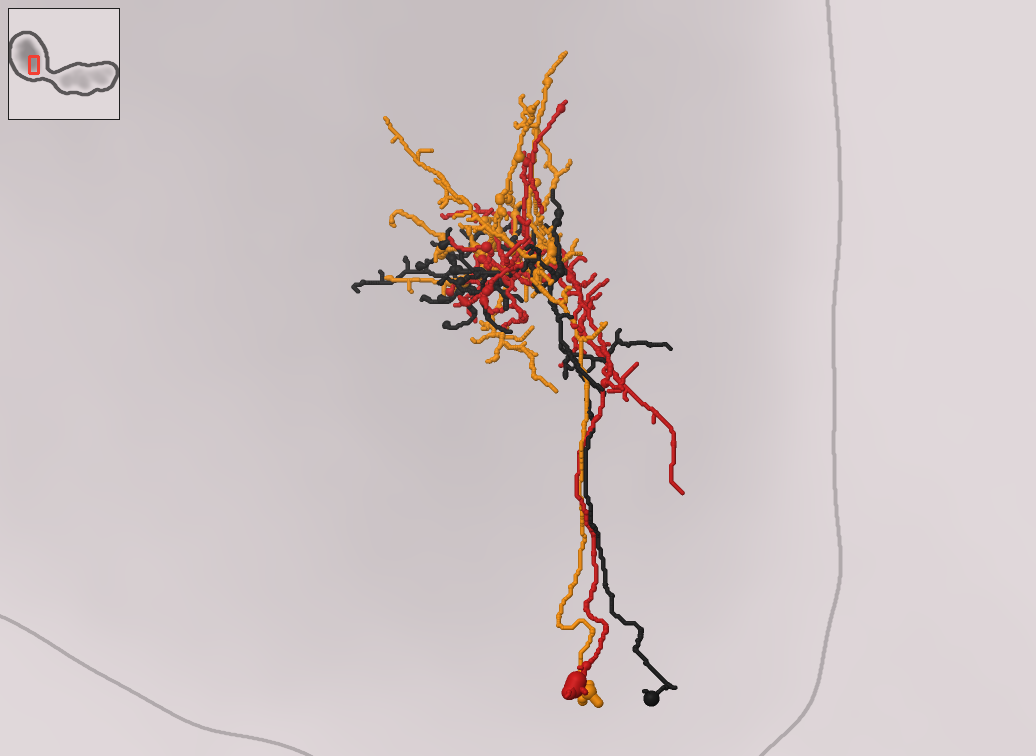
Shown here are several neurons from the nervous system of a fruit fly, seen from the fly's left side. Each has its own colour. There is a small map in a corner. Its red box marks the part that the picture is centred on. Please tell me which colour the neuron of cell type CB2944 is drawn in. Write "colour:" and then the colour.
colour: red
